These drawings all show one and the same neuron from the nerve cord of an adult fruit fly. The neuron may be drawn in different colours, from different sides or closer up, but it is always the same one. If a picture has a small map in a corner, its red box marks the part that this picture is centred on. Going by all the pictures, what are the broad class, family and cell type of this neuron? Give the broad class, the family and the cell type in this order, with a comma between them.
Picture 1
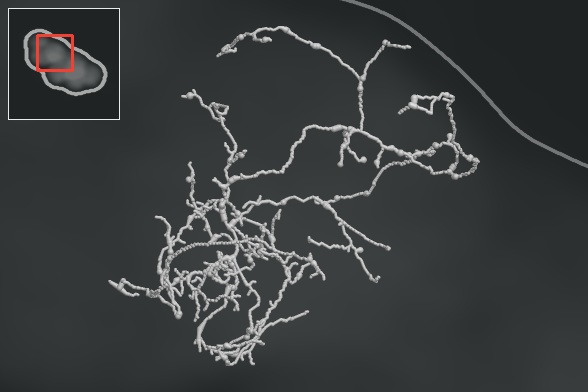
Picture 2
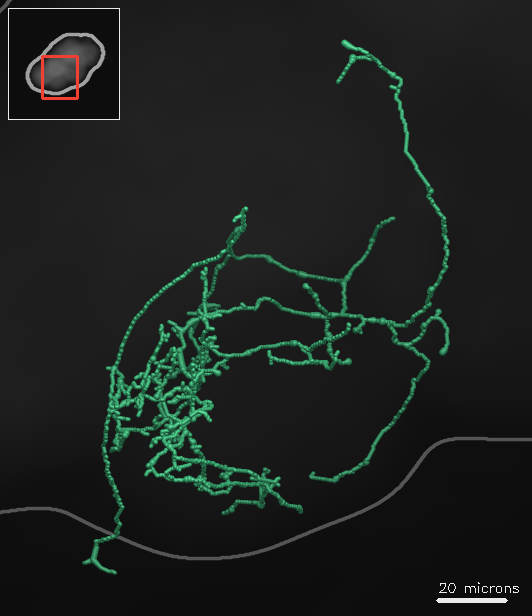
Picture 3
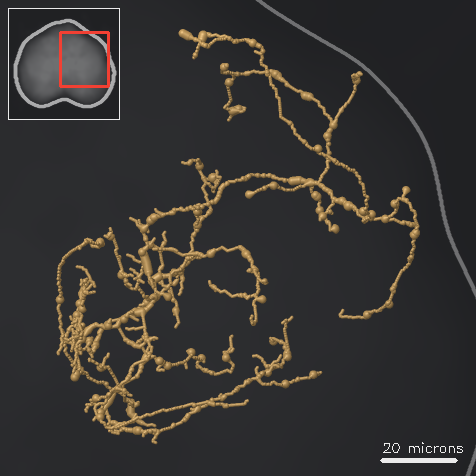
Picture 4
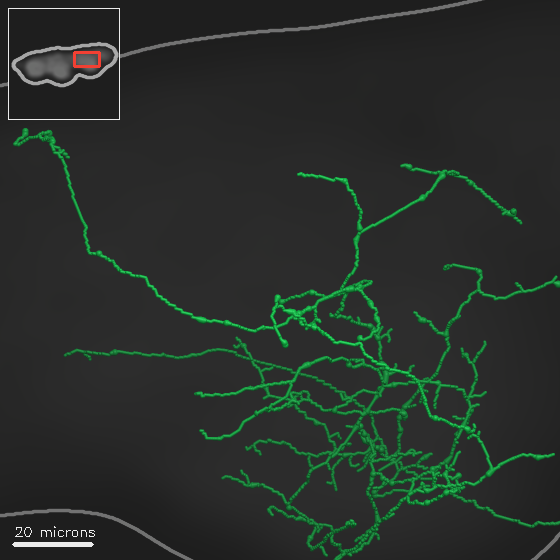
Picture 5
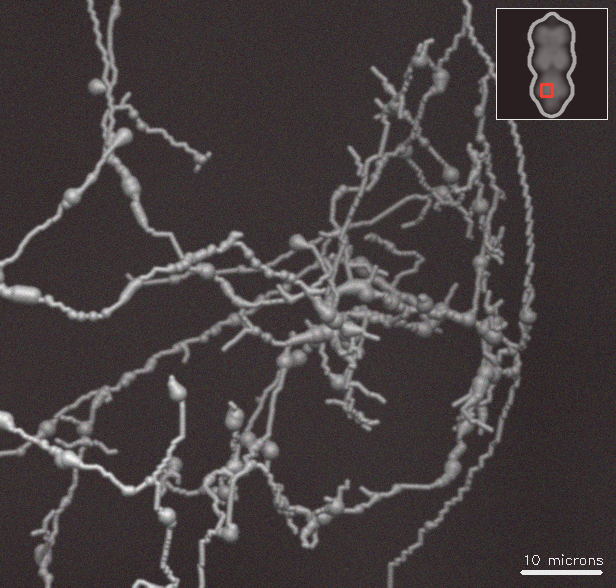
sensory neuron entering the nerve cord, class chemosensory, SNch10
